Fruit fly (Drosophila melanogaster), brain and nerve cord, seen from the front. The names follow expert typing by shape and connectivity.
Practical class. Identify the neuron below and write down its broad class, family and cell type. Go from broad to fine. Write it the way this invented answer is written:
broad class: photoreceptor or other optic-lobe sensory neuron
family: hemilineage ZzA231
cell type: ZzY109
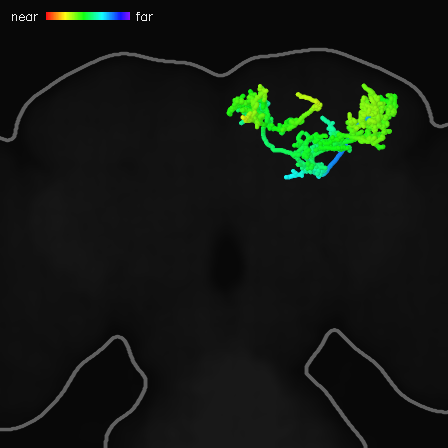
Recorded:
broad class: central-brain intrinsic neuron
family: hemilineage SLPpl2
cell type: SMP583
